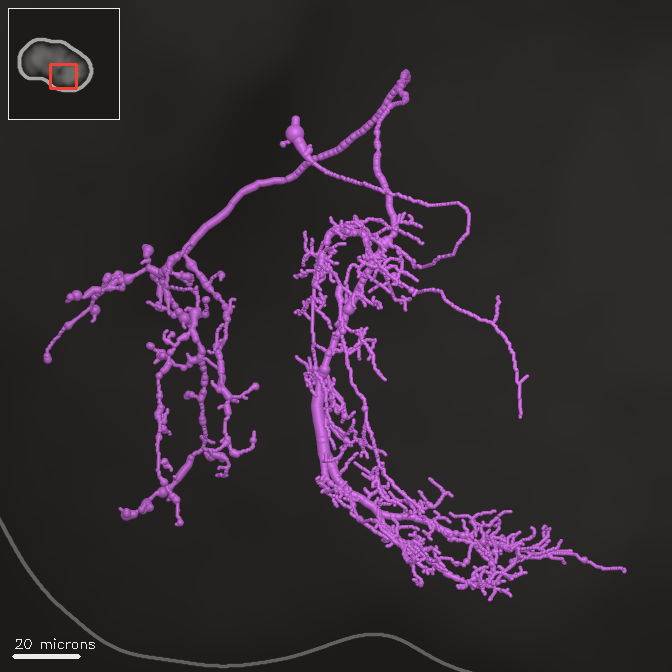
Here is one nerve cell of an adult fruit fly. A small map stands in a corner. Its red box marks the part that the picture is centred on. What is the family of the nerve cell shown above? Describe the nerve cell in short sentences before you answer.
The cell body can be seen at the top of the picture. From left to right in the picture it spans about 180 microns. More than a hundred branch ends can be seen. It is a nerve-cord intrinsic neuron. Its family is hemilineage 19A.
